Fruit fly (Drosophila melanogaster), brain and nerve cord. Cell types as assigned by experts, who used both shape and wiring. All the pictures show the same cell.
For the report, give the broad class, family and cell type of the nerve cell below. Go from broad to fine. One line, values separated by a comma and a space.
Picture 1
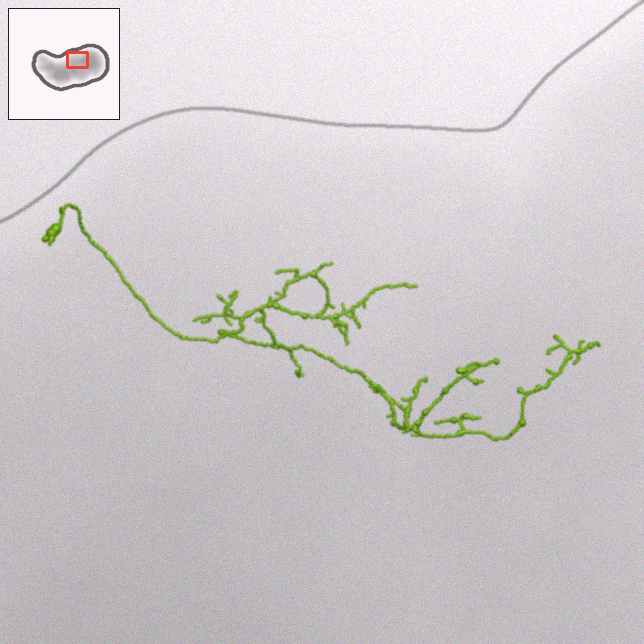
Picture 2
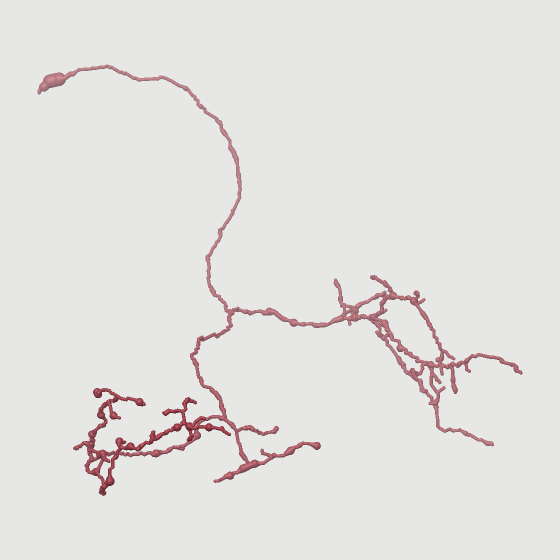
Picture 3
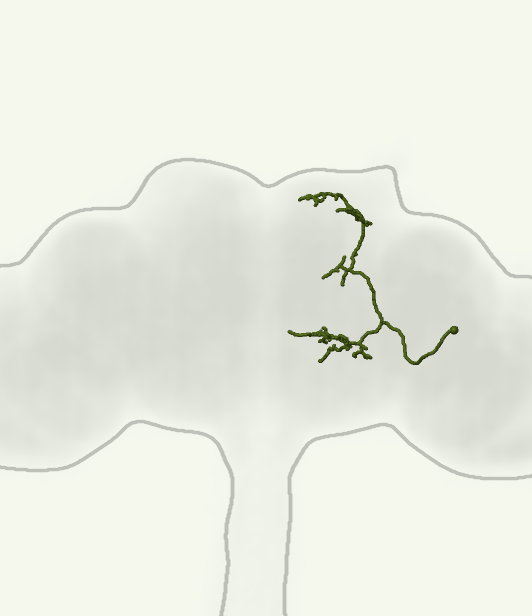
central-brain intrinsic neuron, hemilineage SLPad1_posterior, SMP214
